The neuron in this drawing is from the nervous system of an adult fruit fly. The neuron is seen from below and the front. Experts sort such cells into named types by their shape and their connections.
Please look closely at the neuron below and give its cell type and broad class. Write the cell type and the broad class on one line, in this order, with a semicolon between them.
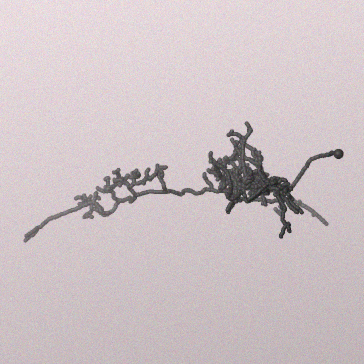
CRE009; central-brain intrinsic neuron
